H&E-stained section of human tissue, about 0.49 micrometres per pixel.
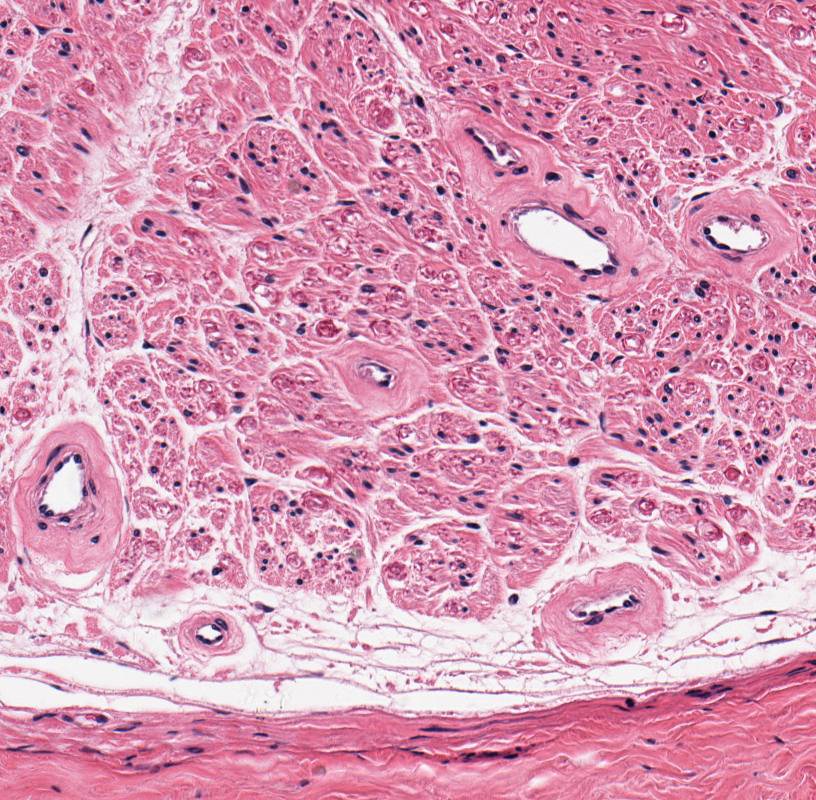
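Tibial nerve. Most of the field is divided into many small rounded bundles separated by thin pale septa. Within the bundles, fibres are mostly cut across and appear as many small round pink profiles, with small dark nuclei scattered singly throughout. Along the bottom edge, a dense pink band contains horizontally running elongated nuclei.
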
